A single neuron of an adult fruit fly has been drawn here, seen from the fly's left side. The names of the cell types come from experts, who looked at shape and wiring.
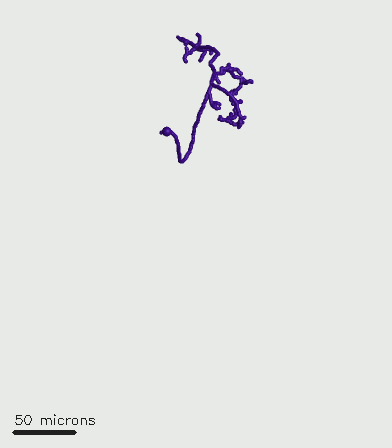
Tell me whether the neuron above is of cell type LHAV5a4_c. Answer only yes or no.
no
